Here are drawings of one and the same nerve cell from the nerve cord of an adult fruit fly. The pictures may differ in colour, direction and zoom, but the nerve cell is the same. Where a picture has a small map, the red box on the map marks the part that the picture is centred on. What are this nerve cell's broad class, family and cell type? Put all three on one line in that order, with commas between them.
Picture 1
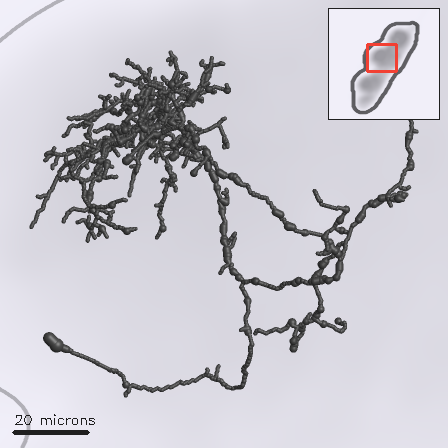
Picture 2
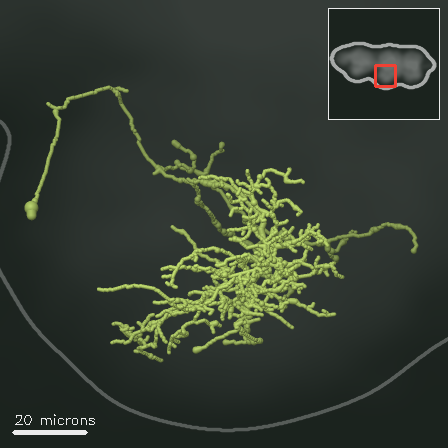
nerve-cord intrinsic neuron, hemilineage 03A, IN03A040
